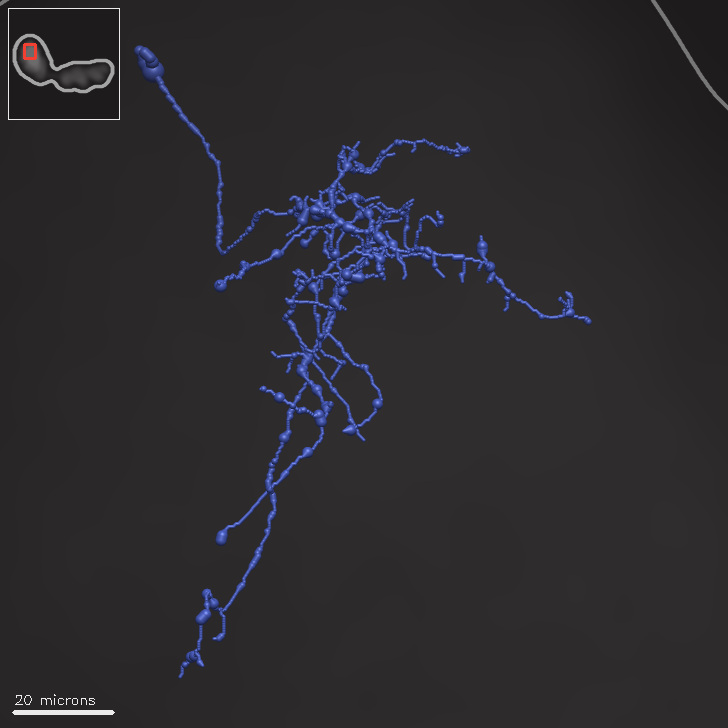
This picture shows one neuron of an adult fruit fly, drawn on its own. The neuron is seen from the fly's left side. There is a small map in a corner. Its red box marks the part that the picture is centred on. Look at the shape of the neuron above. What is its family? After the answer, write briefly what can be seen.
Its family is hemilineage VLPl4_dorsal. It is a central-brain intrinsic neuron. The cell body can be seen at the upper left of the picture. From top to bottom in the picture it spans about 130 microns. The picture shows dozens of branch ends.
